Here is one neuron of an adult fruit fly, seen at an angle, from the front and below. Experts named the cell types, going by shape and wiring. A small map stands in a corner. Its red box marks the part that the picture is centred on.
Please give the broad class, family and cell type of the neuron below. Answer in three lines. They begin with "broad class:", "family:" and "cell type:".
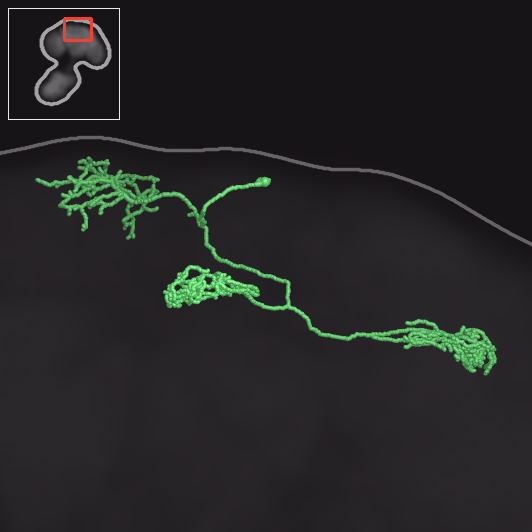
broad class: central-brain intrinsic neuron
family: class DAN
cell type: PAM10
